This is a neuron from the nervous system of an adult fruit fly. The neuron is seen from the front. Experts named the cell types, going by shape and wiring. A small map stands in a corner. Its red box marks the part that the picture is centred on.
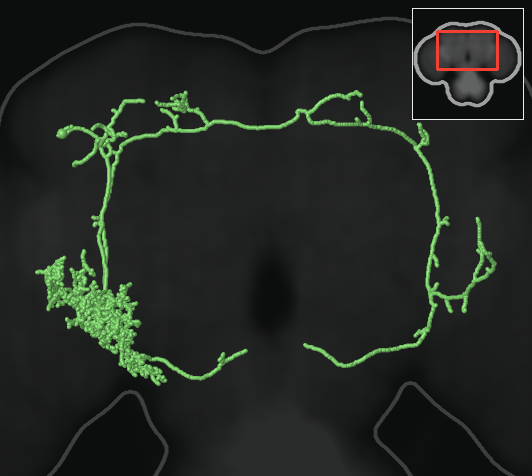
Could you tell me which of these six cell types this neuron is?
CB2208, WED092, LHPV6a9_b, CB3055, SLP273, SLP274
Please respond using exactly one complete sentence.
The cell type WED092 is the type of this neuron.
